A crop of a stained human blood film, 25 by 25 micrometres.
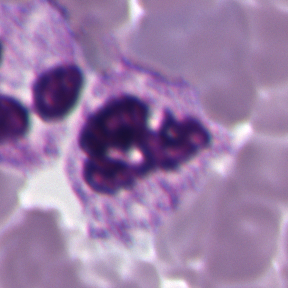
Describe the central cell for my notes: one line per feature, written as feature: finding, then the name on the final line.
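Nucleus: several connected lobes
Nucleoli: none seen
Granules: fine, pink-purple, filling the cytoplasm
Outline: irregular rather than round
Name: segmented neutrophil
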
